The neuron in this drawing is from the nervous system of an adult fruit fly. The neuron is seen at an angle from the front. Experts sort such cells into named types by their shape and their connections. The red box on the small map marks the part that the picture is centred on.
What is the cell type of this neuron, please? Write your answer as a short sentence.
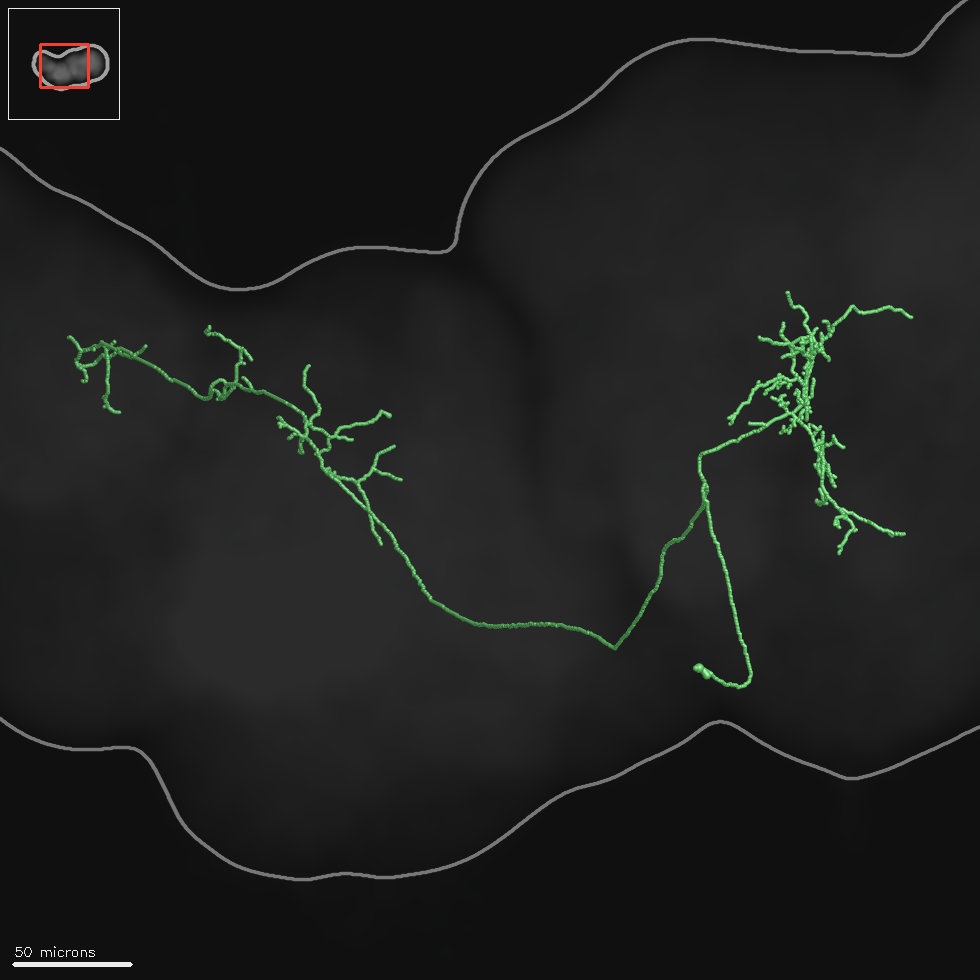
The cell type is DNg02_g.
